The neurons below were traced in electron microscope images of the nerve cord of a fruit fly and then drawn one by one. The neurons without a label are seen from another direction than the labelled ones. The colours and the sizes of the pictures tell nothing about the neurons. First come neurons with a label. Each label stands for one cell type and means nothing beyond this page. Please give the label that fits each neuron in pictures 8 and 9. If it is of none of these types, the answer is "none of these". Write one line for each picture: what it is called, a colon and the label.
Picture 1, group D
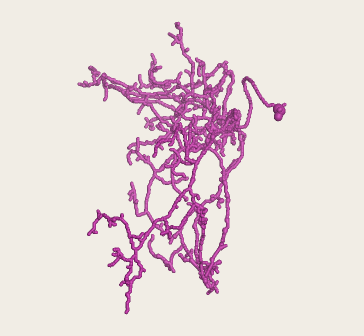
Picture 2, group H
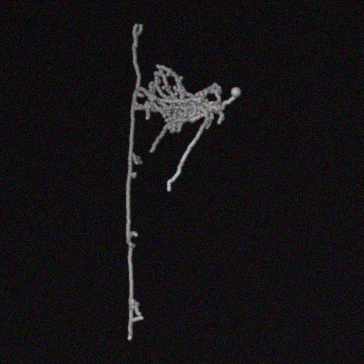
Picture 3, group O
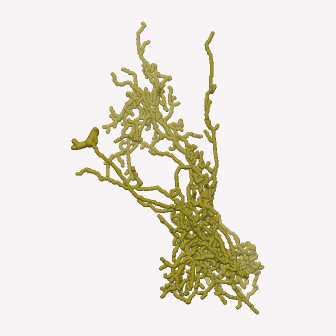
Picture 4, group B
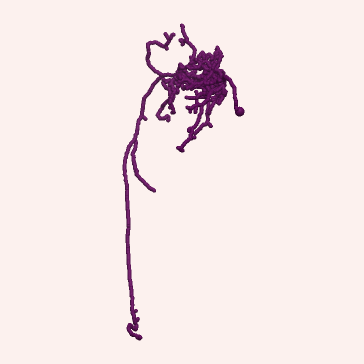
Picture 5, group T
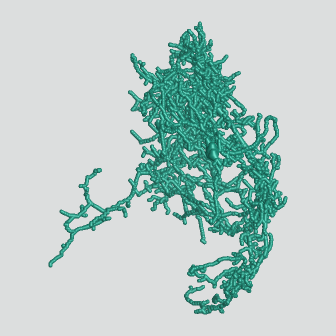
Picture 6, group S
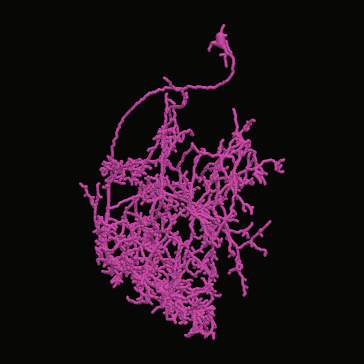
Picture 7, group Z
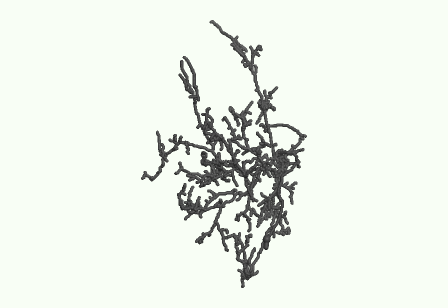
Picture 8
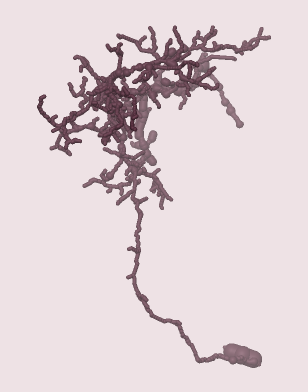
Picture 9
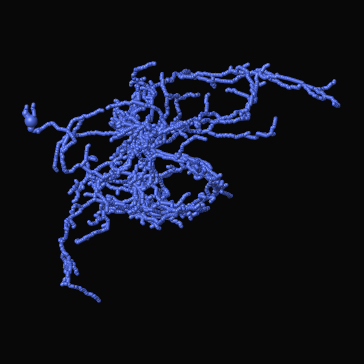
8: group Z
9: group O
